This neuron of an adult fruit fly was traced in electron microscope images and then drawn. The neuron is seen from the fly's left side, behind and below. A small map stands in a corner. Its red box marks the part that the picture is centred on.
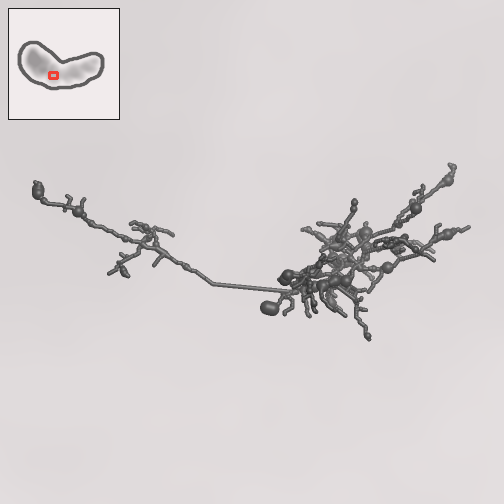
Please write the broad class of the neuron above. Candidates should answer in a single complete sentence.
The neuron is categorized broadly as optic-lobe intrinsic neuron.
